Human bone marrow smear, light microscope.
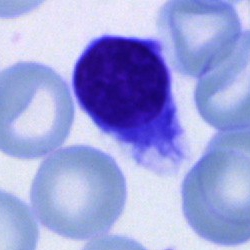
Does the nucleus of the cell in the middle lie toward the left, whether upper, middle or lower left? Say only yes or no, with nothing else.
Yes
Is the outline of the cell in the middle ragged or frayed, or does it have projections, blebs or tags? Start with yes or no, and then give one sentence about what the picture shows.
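Yes. Fine, ragged, hair-like projections fringe the lower right edge of the cytoplasm.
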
